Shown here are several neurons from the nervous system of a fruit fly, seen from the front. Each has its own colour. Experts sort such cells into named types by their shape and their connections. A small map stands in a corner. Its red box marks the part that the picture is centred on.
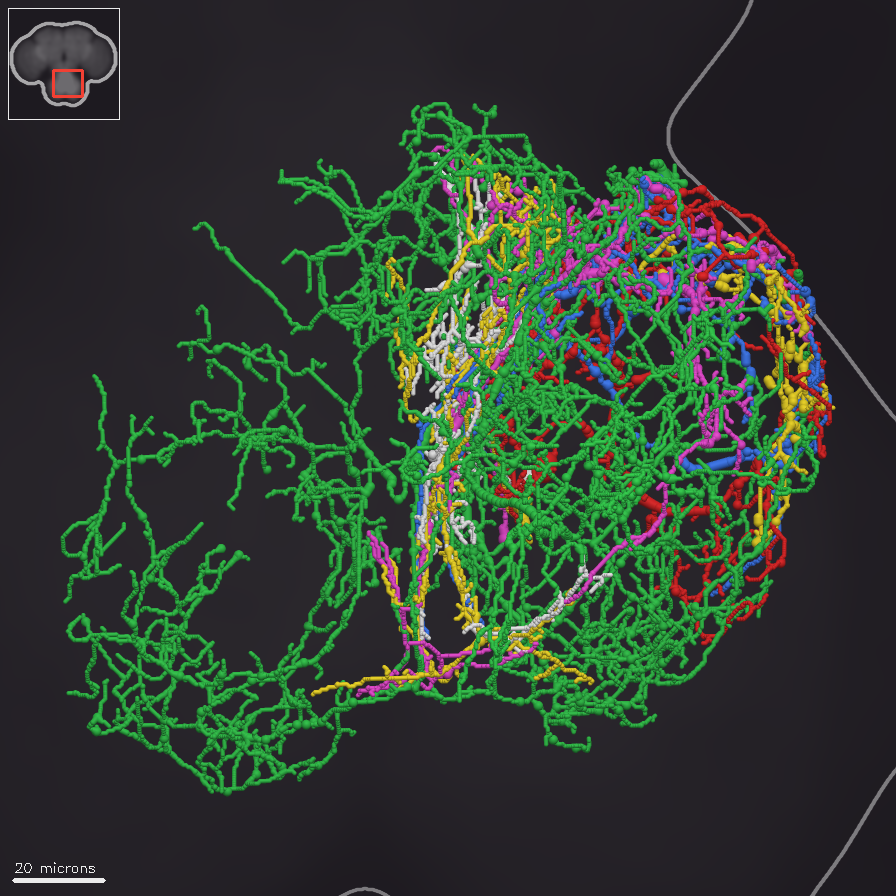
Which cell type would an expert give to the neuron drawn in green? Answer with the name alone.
INXXX045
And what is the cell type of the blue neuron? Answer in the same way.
IN03A036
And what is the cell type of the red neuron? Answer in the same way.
IN03A064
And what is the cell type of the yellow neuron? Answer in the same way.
IN03A055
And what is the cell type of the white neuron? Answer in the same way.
IN03A082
